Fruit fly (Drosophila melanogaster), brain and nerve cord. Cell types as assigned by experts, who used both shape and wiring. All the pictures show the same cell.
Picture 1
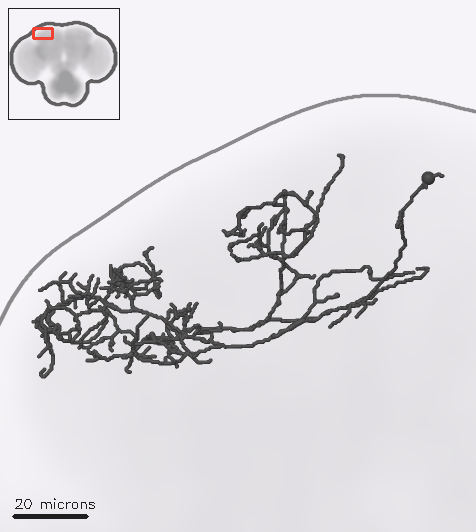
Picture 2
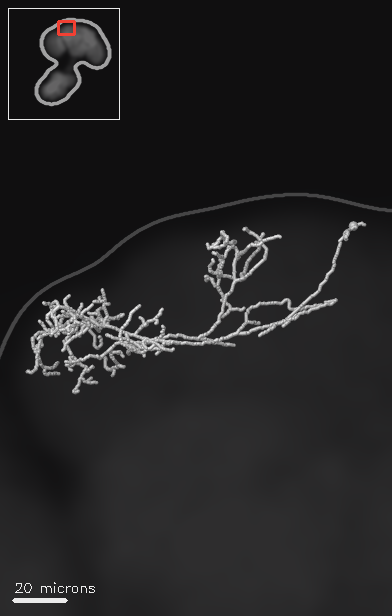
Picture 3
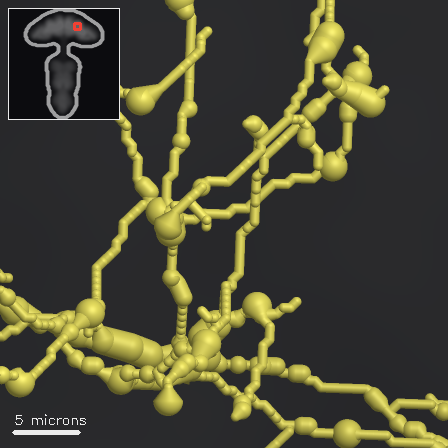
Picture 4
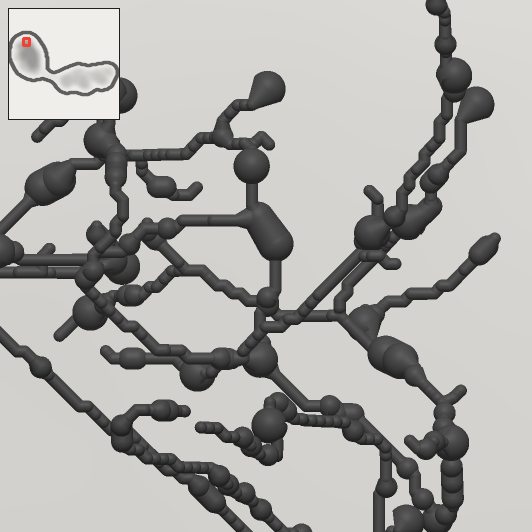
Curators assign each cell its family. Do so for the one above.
hemilineage LHd1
